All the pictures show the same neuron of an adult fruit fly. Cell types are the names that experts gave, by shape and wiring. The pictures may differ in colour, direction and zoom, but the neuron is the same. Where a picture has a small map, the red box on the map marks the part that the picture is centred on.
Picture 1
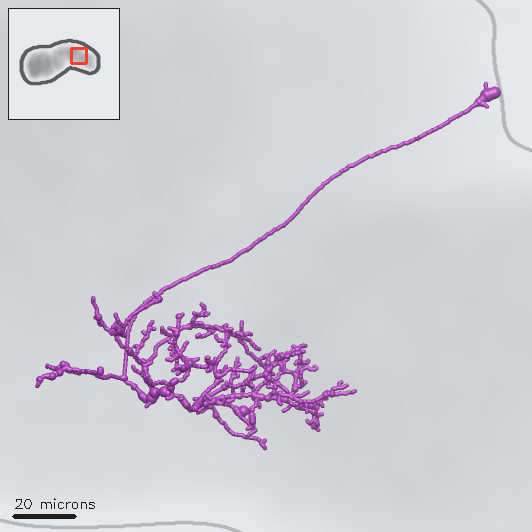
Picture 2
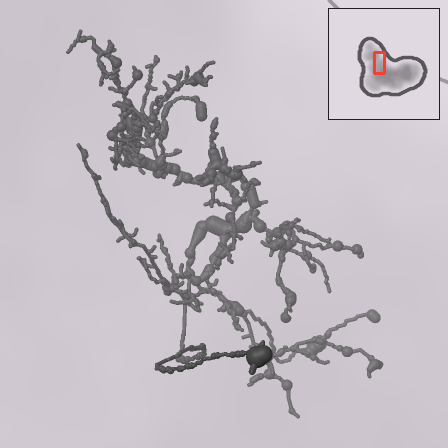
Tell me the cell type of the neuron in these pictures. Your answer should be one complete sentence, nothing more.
Under the cell type IN12A054 falls this neuron.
